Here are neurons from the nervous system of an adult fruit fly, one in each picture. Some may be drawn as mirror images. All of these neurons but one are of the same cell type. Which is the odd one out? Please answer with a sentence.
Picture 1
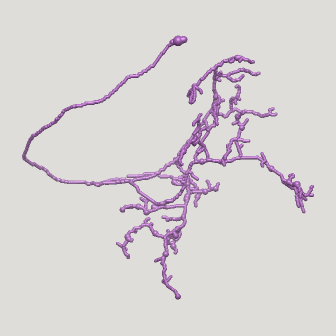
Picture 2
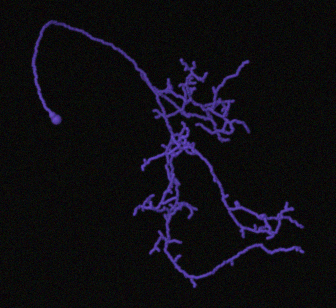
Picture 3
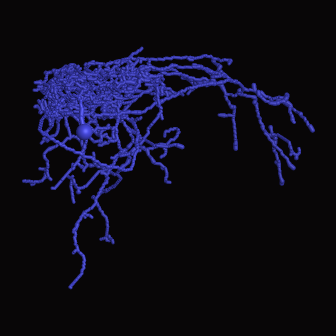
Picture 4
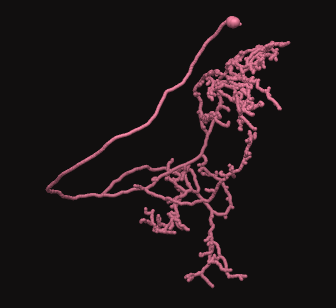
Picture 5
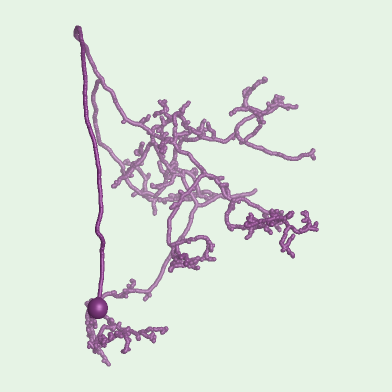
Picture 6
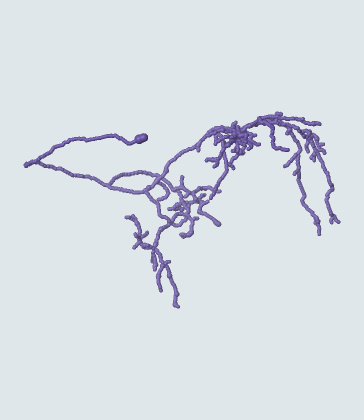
Picture 3 shows a neuron of another cell type.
